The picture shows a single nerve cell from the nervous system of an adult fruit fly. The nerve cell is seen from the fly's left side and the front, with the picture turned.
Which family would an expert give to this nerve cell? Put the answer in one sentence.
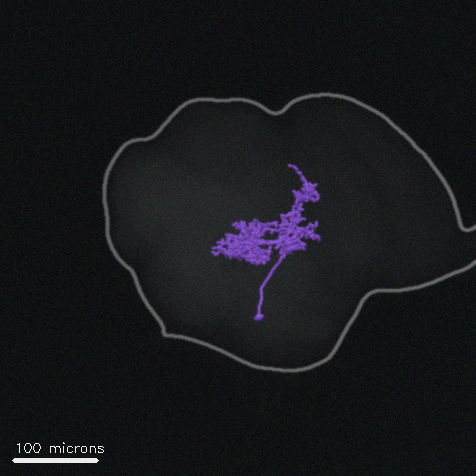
The family is hemilineage LALv1_ventral.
